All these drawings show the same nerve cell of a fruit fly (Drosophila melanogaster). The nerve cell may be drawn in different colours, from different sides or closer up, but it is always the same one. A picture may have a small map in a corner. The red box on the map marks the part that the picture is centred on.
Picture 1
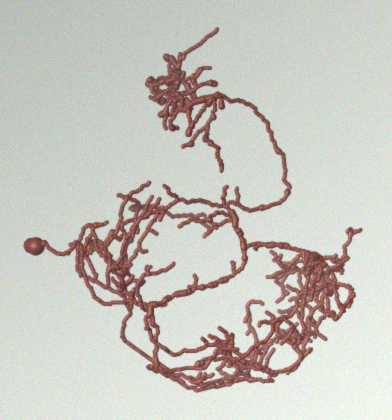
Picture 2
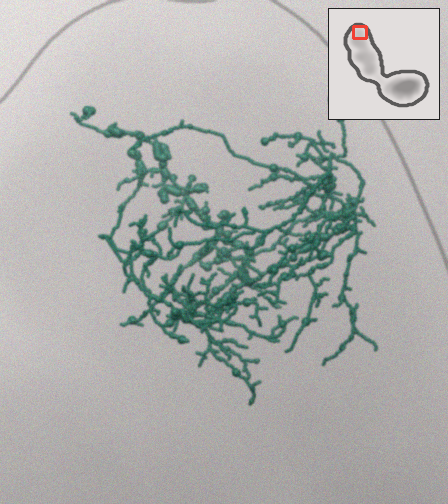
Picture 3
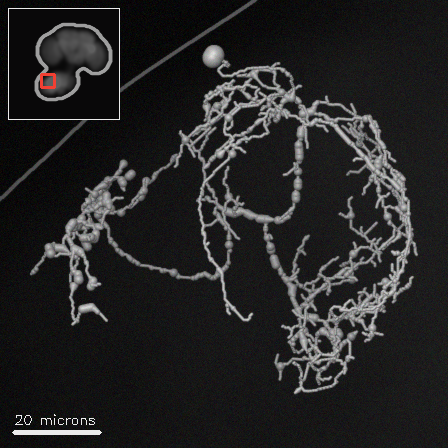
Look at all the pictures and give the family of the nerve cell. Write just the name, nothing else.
hemilineage 19B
